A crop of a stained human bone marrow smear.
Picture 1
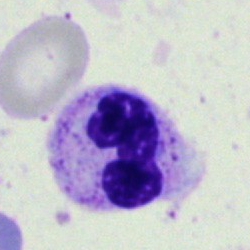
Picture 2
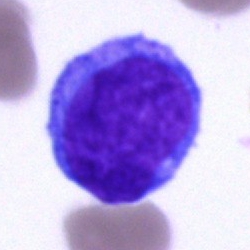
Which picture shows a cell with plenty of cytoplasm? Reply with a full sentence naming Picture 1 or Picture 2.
What picture 1 shows is a cell with abundant cytoplasm.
